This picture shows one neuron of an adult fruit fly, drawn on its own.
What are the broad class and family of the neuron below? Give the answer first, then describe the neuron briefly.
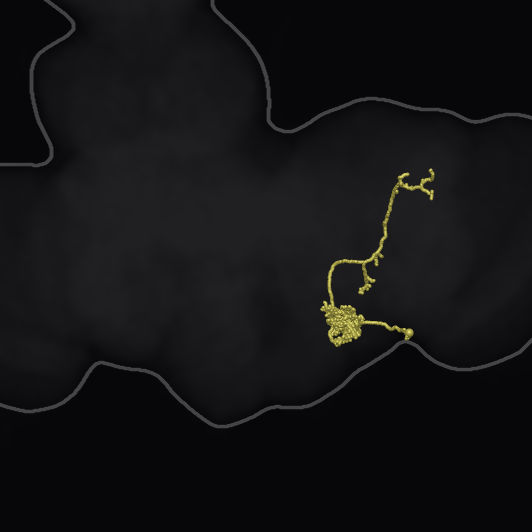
This is a central-brain intrinsic neuron. Its family is hemilineage ALl1_ventral. The cell body can be seen on the right of the picture. As drawn here it is taller than it is wide.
